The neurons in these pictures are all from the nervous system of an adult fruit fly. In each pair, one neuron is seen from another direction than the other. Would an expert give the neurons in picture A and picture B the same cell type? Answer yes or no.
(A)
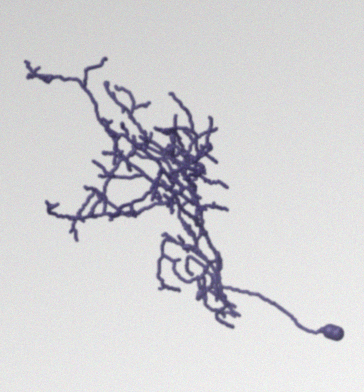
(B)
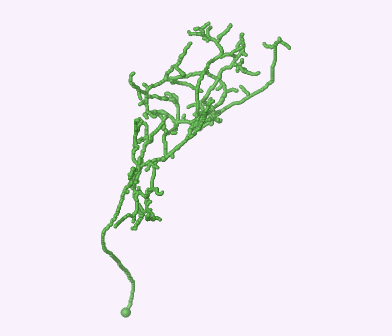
no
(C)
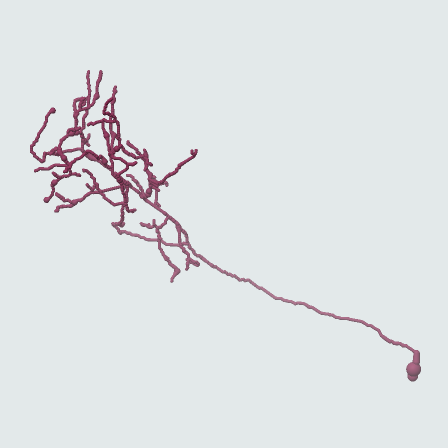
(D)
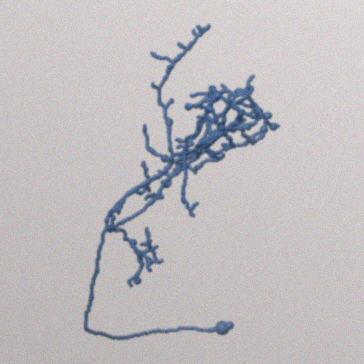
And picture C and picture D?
yes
